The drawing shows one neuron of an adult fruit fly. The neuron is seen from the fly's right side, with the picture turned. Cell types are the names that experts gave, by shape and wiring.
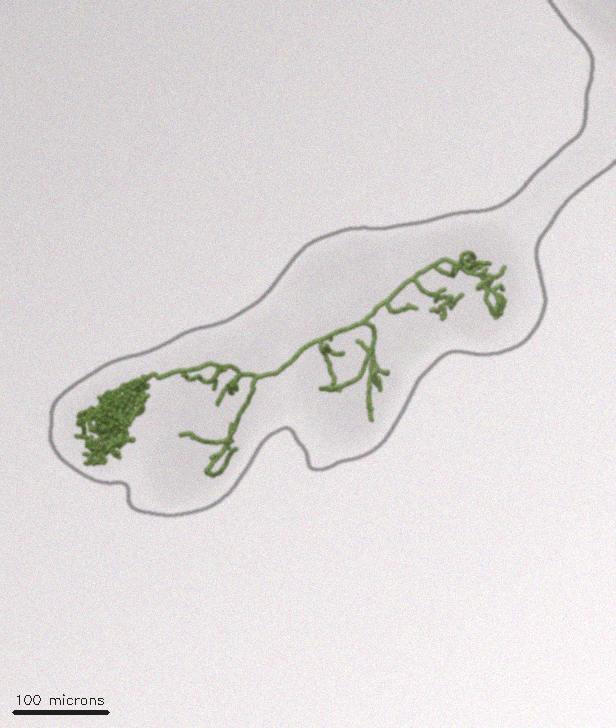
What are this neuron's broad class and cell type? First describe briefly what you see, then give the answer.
From left to right in the picture it spans about 450 microns. The picture shows dozens of branch ends. It is a nerve-cord intrinsic neuron. It is of cell type INXXX062.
